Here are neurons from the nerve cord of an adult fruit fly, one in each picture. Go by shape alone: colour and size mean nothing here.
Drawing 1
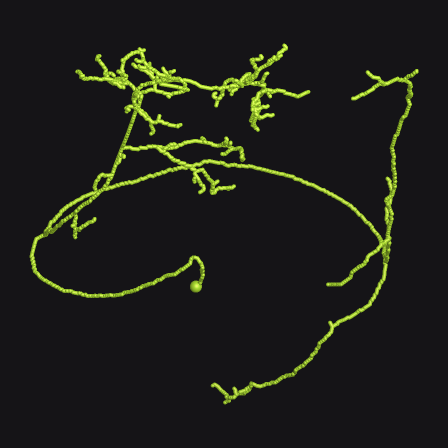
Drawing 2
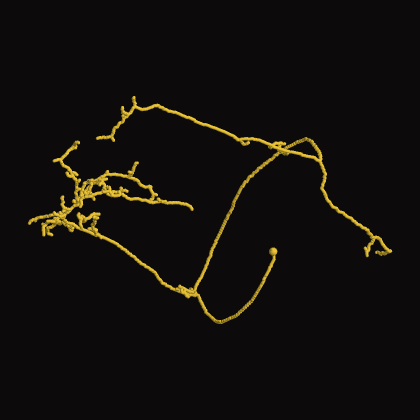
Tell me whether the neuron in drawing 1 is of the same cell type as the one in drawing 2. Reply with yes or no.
yes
